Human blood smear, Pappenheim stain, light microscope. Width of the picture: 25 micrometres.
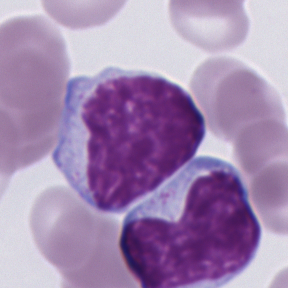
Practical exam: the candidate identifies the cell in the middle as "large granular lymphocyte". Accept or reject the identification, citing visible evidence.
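Large granular lymphocyte is the right name for this cell. Its cytoplasm is pale grey-blue and forms a broad crescent, mainly on the left side of the nucleus.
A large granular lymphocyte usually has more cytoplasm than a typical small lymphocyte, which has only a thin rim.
The broad crescent therefore favours large granular lymphocyte and argues against typical lymphocyte. A few fine purplish-red granules lie in the cytoplasm.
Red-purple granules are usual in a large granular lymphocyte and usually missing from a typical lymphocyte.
Their presence again speaks against typical lymphocyte. No vacuoles are seen, the outline is irregular with angular corners on its left side, and the lower right edge touches another nucleated cell.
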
